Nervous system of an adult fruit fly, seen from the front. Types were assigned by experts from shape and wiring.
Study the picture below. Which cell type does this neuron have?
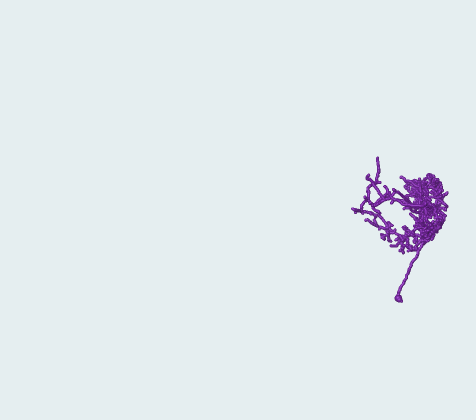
PVLP074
